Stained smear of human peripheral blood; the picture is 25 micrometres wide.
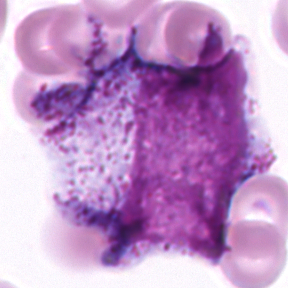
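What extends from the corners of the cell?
Tapering pointed projections, I notice, at the upper right and lower left.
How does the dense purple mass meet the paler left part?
Along a fairly straight vertical boundary.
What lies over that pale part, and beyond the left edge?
Many fine purple dot-like granules, with loose ones outside the cell border.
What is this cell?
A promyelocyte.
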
